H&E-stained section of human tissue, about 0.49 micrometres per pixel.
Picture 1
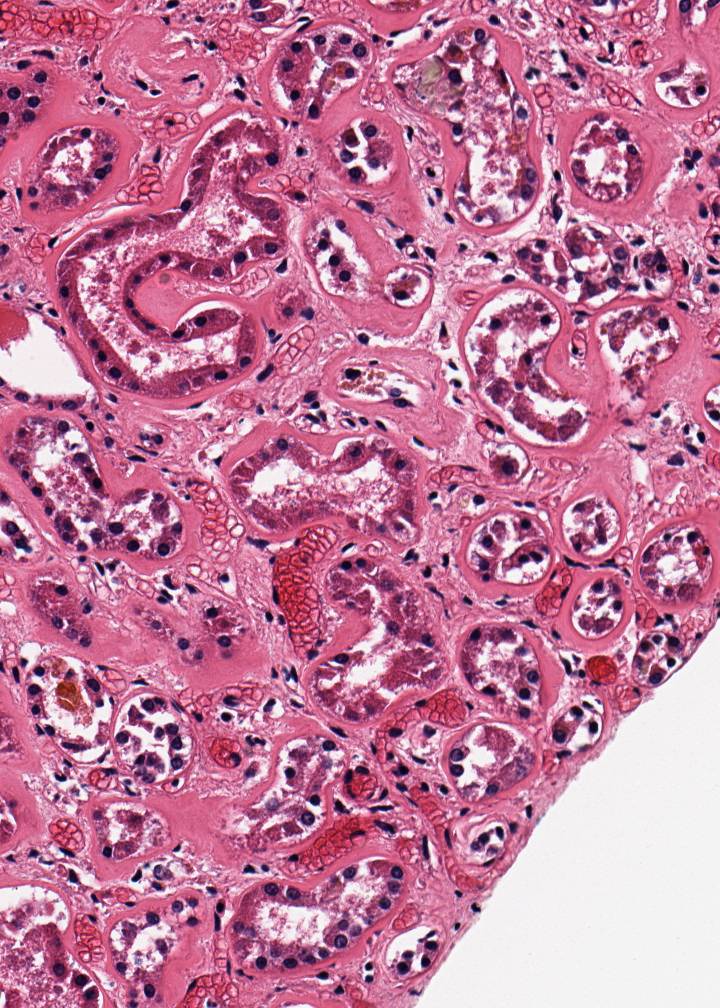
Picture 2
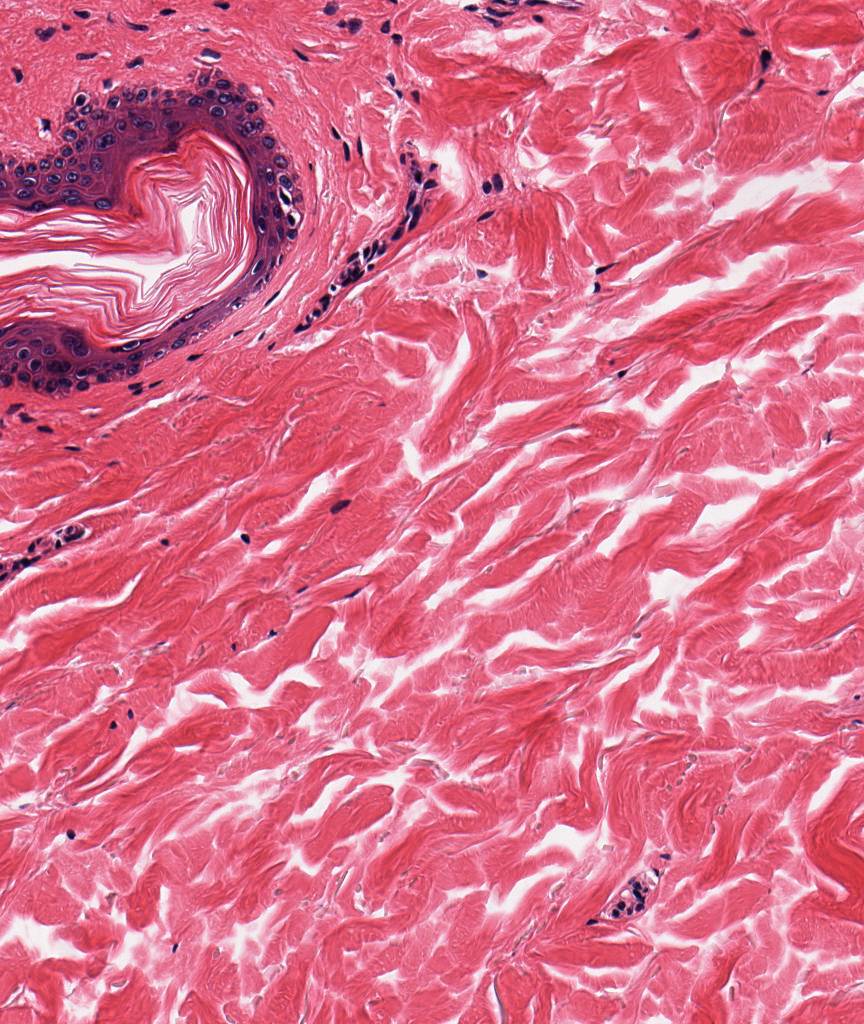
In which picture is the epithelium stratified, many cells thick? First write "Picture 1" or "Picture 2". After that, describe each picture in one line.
Picture 2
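What picture 1 shows: The tubules are lined by a single layer of cuboidal cells with granular pink cytoplasm and round dark nuclei.
What picture 2 shows: The structure is lined by stratified squamous epithelium several cell layers thick with darkly staining nuclei.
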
